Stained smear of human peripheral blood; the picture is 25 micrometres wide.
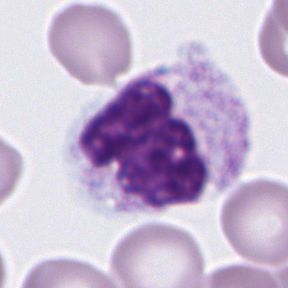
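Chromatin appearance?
Dark purple, densely clumped.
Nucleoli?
None visible.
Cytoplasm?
Filled with fine, small lilac-purple granules; no clear vacuoles.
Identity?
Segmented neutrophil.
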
